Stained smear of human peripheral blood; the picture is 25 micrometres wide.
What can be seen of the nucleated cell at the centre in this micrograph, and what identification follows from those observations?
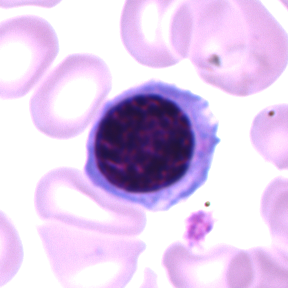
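Outline round. Chromatin dark purple, coarsely clumped. Cytoplasmic rim wider on the right side than on the left. Right edge roughened by small irregular projections. Cell: normoblast.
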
